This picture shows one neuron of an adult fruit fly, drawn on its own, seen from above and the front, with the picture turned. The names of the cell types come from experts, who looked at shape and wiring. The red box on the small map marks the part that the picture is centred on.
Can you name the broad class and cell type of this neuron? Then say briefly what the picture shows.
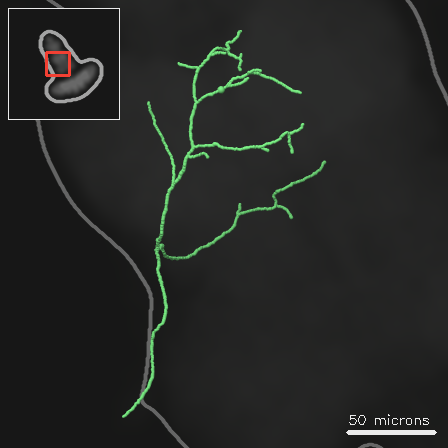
This is a sensory neuron entering the nerve cord. The cell type is SNxx26. From top to bottom in the picture it spans about 200 microns. In this view it is taller than it is wide.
